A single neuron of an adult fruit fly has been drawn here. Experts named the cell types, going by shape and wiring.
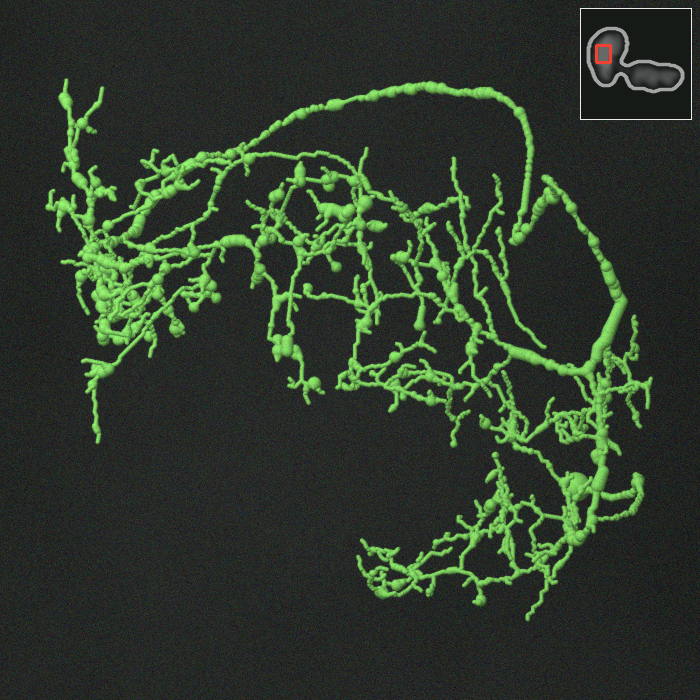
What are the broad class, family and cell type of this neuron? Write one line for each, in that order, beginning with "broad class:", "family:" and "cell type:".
broad class: central-brain intrinsic neuron
family: hemilineage SLPp&v1_ventral
cell type: CB0656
